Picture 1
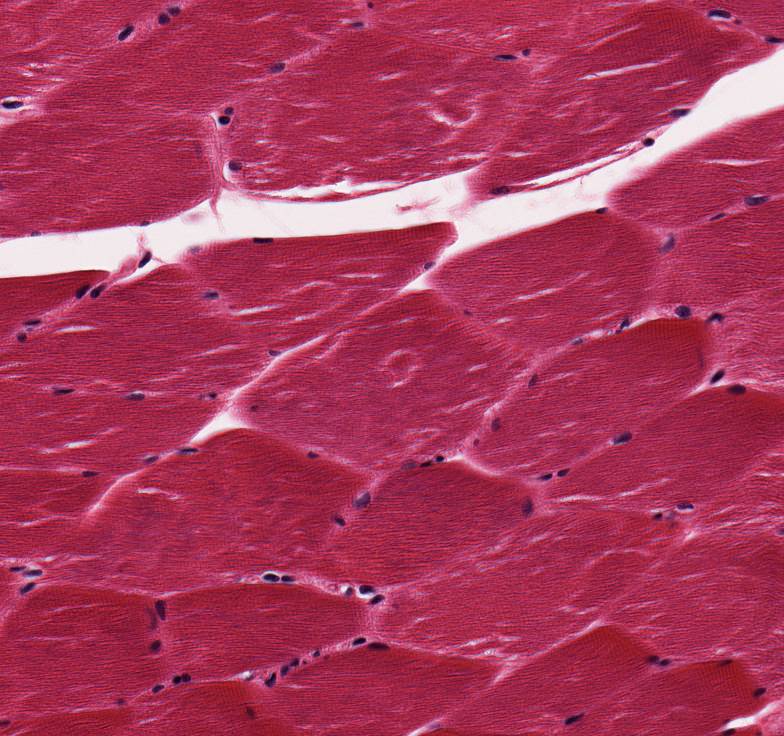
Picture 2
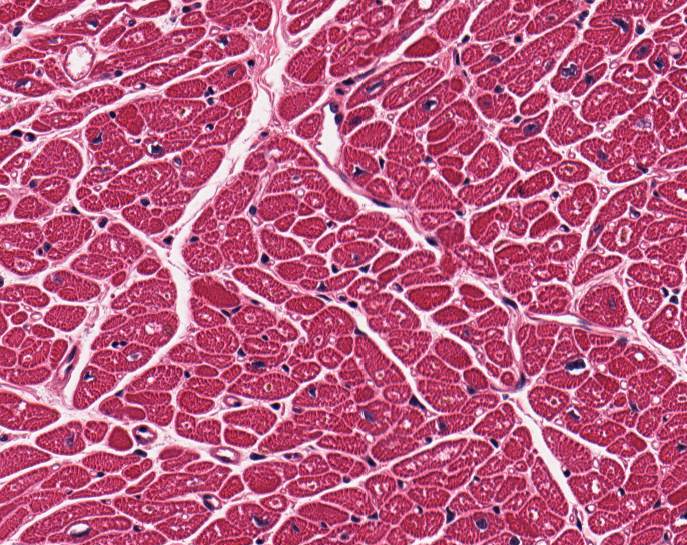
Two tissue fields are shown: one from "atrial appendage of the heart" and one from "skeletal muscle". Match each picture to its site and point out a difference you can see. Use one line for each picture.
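Site of picture 1: skeletal muscle. The small, dark, flattened nuclei sit at the edges of the fibres rather than in their centres.
Site of picture 2: atrial appendage of the heart. Where a nucleus lies within a fibre profile, it sits near the centre of the fibre rather than at its edge.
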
